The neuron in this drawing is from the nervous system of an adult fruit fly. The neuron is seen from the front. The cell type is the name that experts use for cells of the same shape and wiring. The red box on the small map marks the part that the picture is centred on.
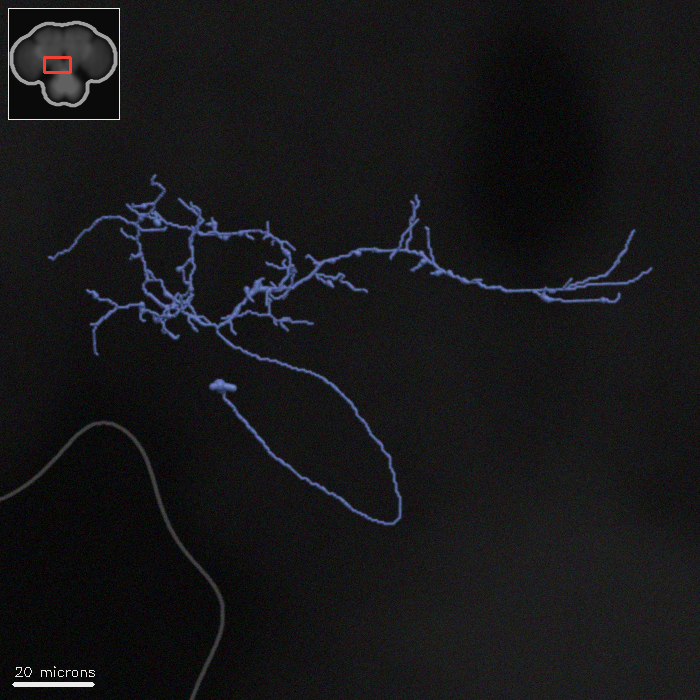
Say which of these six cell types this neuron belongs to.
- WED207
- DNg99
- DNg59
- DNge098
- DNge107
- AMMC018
AMMC018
